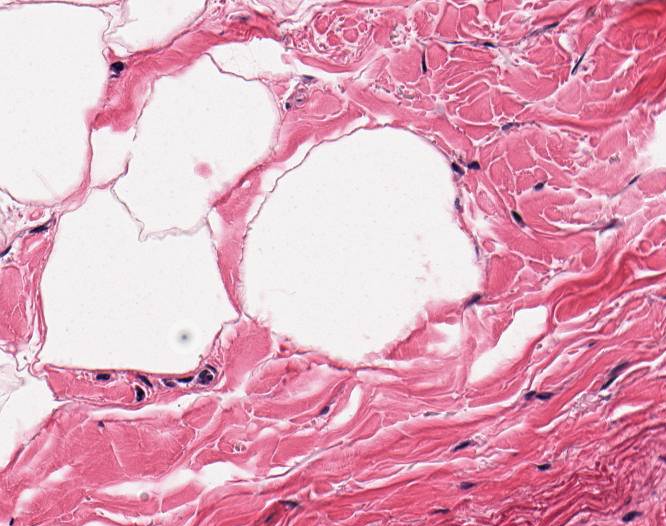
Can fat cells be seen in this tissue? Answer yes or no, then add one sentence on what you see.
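Yes. Large empty adipocytes cluster in the upper left and centre of the field.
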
